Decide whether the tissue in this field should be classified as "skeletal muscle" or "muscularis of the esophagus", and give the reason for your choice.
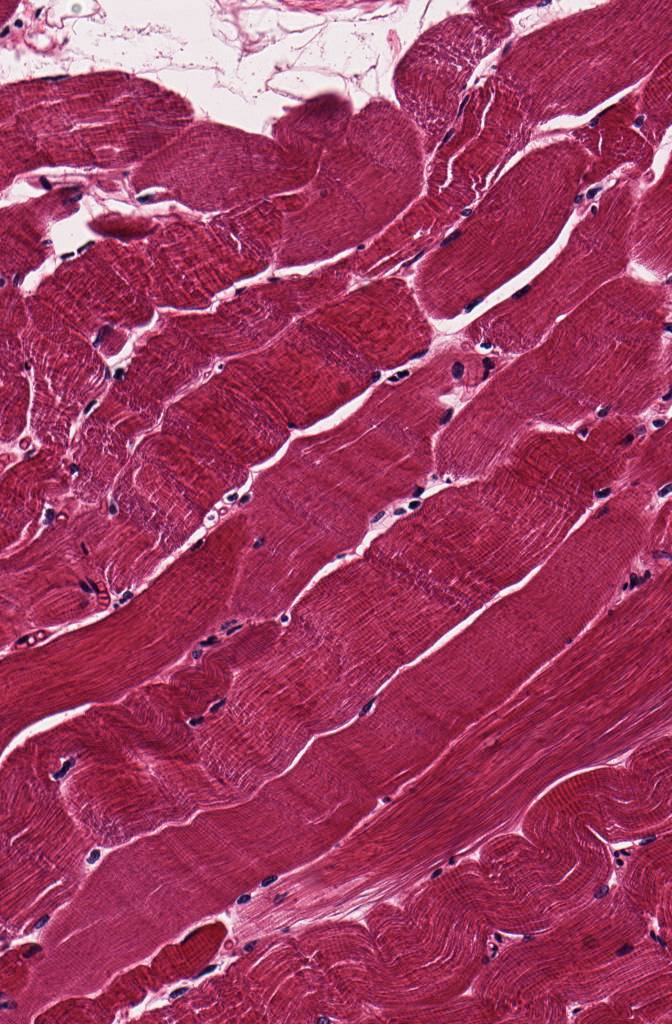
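That's skeletal muscle, not muscularis of the esophagus. The fibres show fine transverse cross-striations.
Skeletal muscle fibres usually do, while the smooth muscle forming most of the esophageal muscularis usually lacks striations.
Their dark, flattened nuclei sit at the edges, not centrally.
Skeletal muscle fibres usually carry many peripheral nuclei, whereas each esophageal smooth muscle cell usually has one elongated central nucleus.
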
